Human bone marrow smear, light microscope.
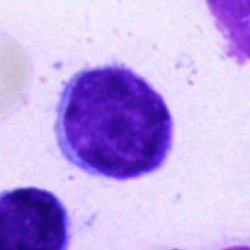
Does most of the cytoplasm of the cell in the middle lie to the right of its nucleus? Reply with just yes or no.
No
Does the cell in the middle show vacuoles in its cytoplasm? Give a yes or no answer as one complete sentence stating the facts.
No, no vacuoles can be seen in the cytoplasm of this cell.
